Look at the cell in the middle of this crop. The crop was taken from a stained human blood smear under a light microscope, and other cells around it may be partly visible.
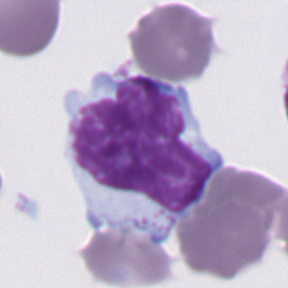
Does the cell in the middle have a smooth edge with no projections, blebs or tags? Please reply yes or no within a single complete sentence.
No, what this cell has is a rough outline, not a smooth one.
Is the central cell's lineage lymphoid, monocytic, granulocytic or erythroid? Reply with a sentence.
Counted among cells of the lymphoid lineage is the central cell.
